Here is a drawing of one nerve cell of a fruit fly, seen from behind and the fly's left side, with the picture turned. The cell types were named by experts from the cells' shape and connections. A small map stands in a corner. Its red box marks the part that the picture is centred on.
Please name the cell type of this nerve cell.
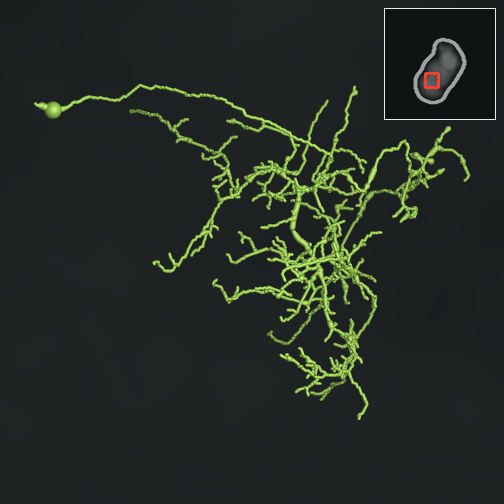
CB1958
